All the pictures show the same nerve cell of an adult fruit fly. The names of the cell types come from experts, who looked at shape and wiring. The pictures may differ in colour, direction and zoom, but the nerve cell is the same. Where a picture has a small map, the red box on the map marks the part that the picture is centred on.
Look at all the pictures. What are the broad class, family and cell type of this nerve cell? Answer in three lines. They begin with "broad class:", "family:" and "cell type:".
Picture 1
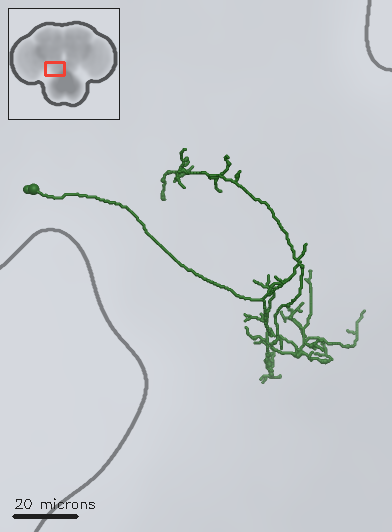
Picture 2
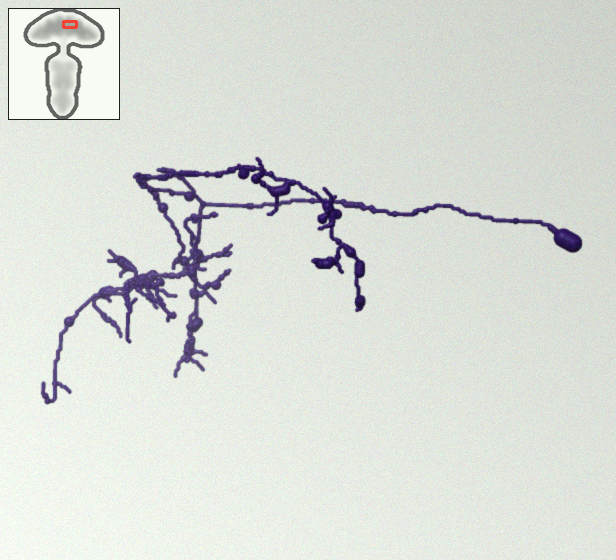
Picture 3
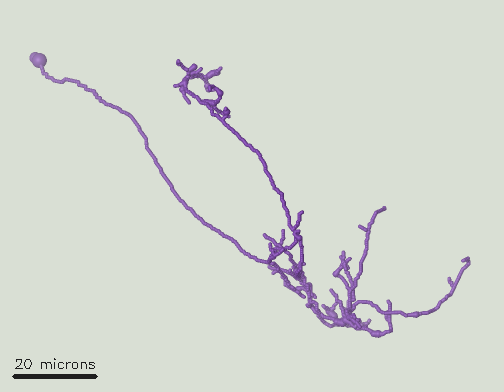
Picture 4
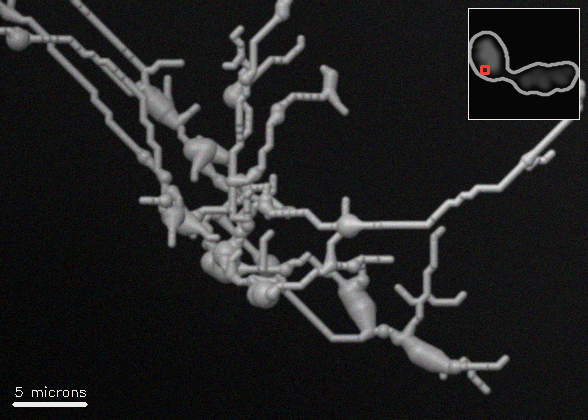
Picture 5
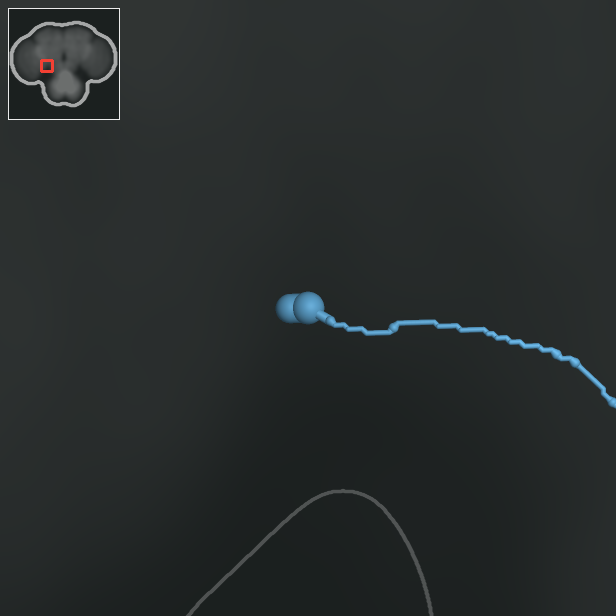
broad class: central-brain intrinsic neuron
family: hemilineage MD_SA1
cell type: GNG610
